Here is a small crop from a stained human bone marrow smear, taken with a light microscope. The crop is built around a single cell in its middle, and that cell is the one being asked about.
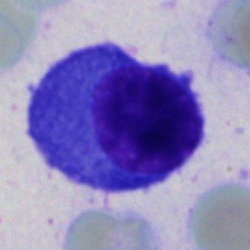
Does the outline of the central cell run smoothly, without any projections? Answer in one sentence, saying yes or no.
No, a smooth outline is not present; the cell's edge is rough.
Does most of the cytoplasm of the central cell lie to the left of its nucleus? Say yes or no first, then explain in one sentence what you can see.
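Yes. The nucleus sits off-centre, pushed toward the right side of the cell.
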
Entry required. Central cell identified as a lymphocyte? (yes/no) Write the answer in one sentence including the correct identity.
No, what lies at the heart of the crop is a plasma cell, not a lymphocyte.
